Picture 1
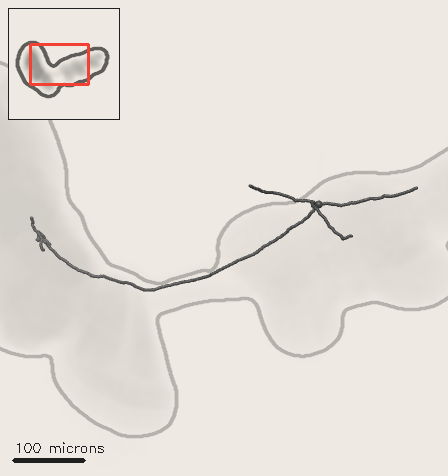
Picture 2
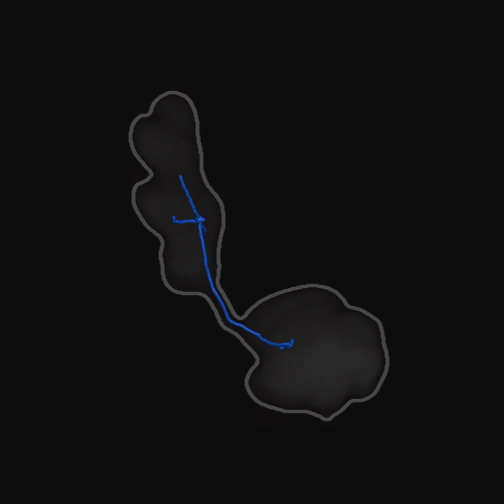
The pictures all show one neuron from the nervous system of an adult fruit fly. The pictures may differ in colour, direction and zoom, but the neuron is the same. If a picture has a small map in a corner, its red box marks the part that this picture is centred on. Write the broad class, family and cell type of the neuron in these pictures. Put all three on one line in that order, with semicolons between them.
sensory neuron ascending to the brain; class mechanosensory proprioceptive; SApp14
